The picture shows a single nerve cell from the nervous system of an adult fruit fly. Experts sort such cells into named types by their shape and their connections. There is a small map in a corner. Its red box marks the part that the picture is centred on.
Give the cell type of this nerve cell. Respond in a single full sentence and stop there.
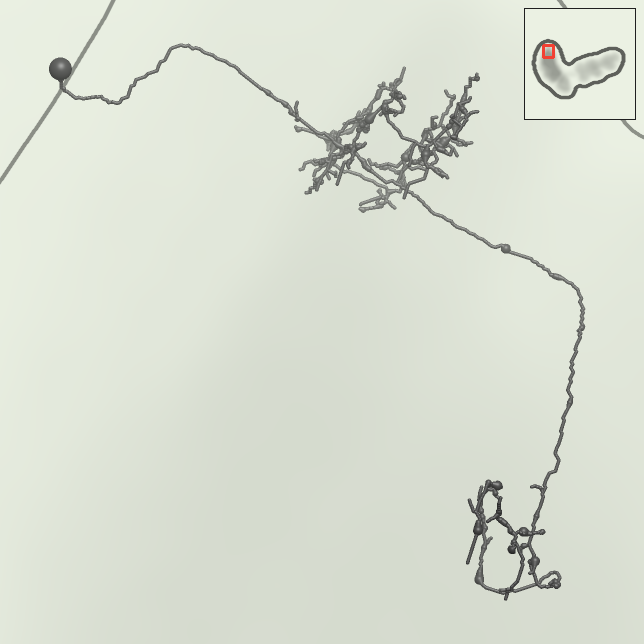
This particular nerve cell has the cell type Tm40.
